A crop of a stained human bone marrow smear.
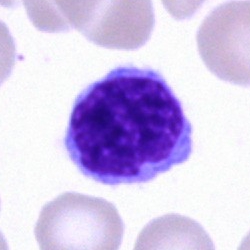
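Lymphocyte: the chromatin is dark purple and coarsely clumped. A scant rim of blue cytoplasm, widest at the lower right, shows no granules. The cell outline is roughly round, with a slightly bumpy edge.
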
